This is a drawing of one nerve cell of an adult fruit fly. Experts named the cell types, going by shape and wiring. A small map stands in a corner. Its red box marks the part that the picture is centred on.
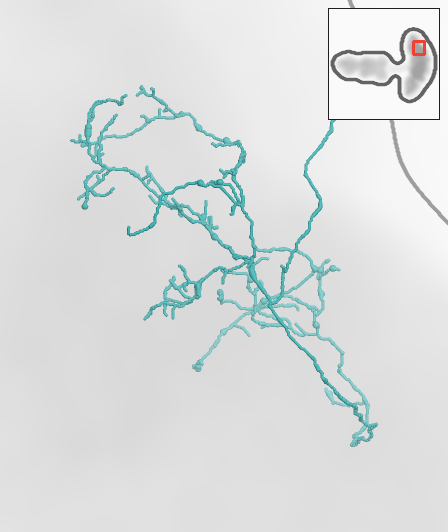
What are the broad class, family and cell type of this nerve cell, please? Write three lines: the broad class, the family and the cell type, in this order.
central-brain intrinsic neuron
hemilineage SLPal2
LHAD1a4_a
